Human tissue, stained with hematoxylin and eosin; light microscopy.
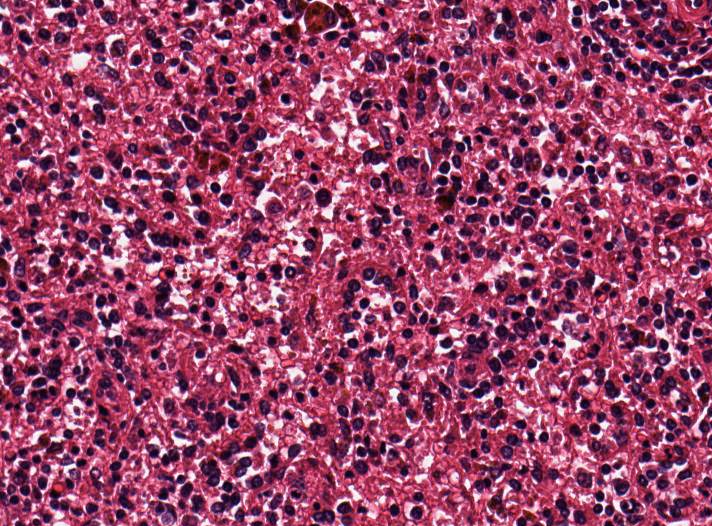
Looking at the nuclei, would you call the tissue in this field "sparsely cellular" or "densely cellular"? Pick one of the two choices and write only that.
Densely cellular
